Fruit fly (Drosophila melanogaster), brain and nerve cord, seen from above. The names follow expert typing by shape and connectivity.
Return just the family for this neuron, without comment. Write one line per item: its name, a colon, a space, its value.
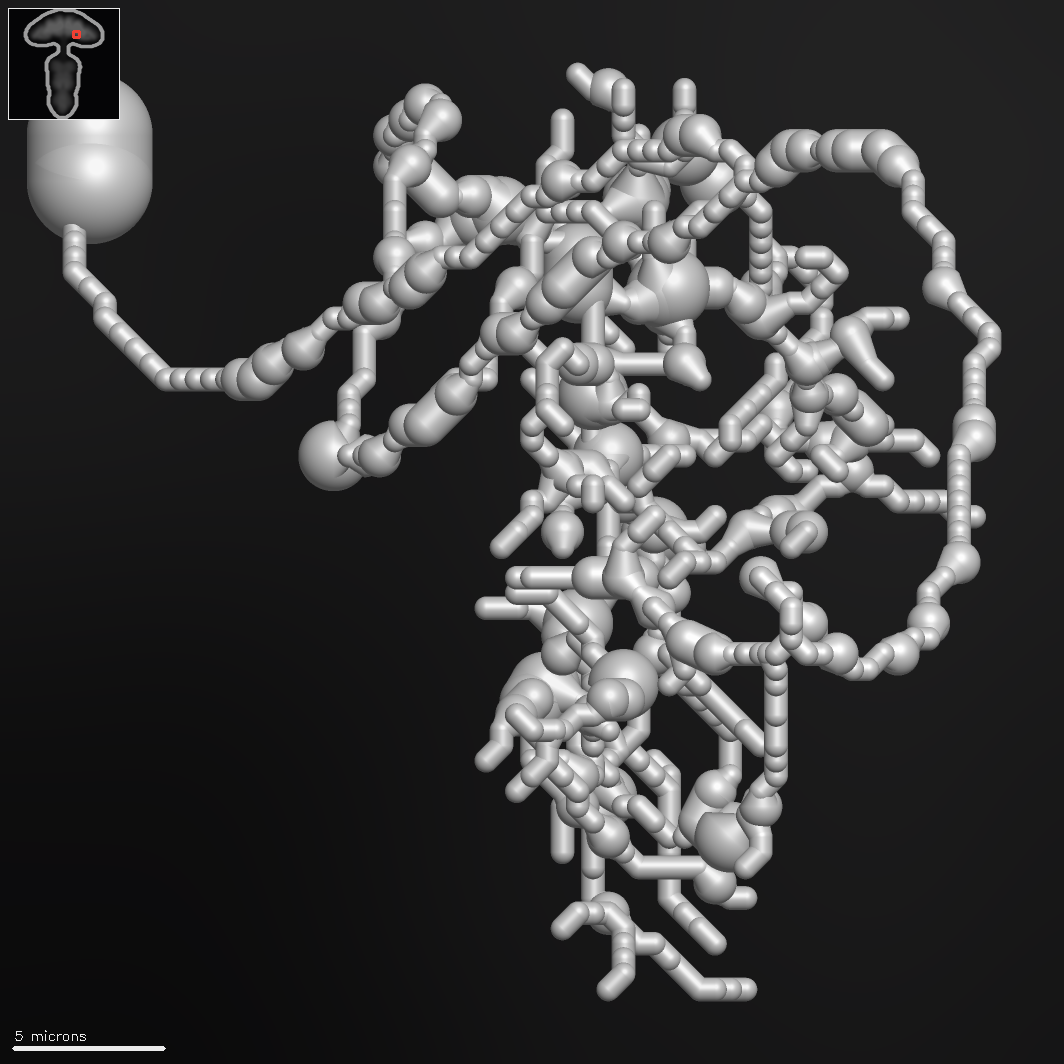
family: hemilineage LHl4_posterior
